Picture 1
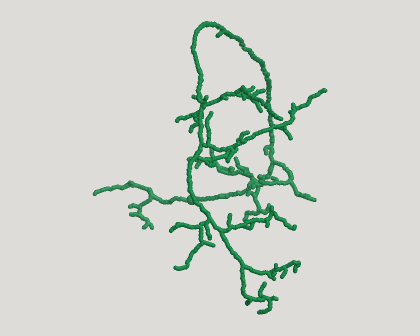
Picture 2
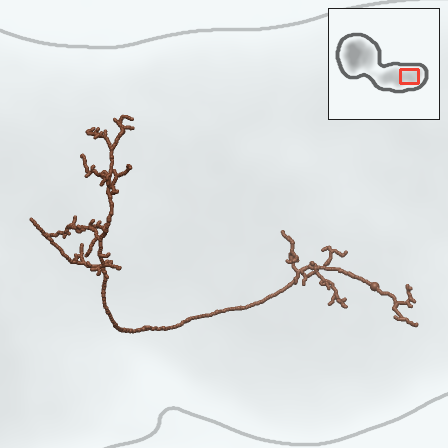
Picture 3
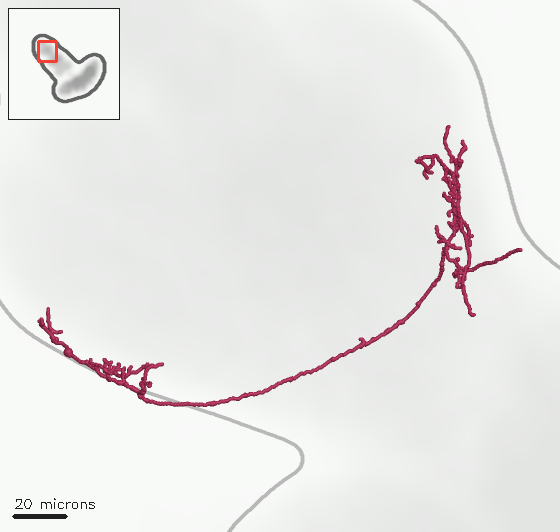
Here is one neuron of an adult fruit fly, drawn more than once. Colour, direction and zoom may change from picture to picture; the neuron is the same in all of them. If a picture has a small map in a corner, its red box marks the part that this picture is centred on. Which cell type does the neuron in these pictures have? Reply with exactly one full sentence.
The cell type IN01A082 includes this neuron.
